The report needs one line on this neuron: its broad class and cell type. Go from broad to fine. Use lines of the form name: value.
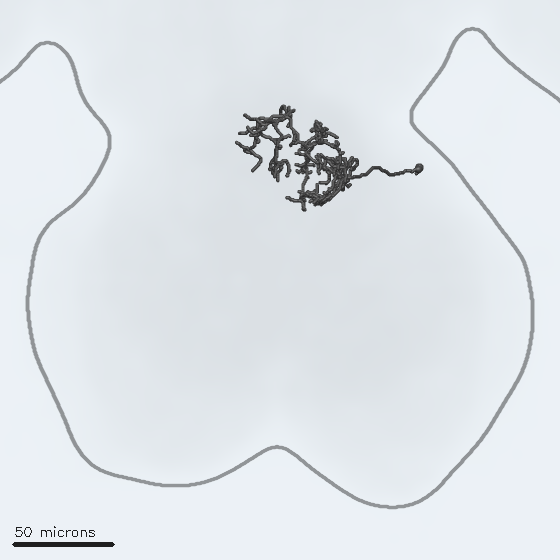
broad class: nerve-cord intrinsic neuron
cell type: INXXX428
